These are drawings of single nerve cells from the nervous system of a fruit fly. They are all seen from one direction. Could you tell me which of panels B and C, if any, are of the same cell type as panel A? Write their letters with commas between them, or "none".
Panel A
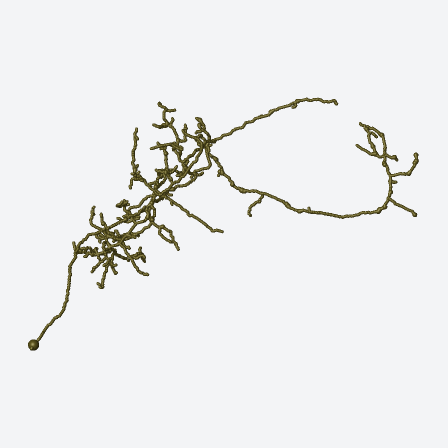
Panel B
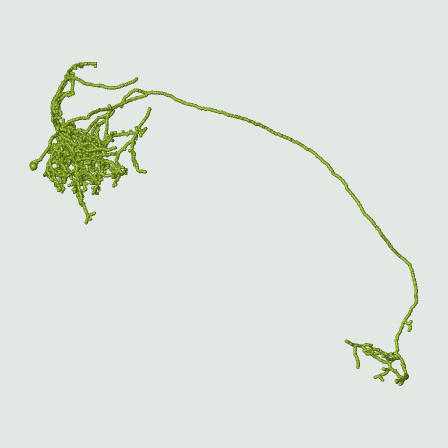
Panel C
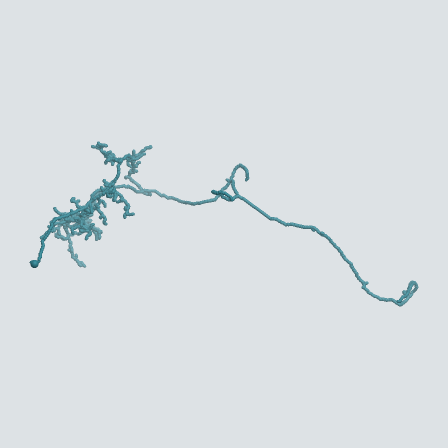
C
